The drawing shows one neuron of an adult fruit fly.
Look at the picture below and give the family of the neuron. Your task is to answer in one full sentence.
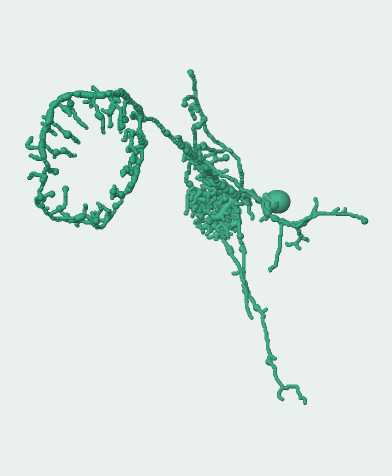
By its family, the neuron is hemilineage EBa1.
